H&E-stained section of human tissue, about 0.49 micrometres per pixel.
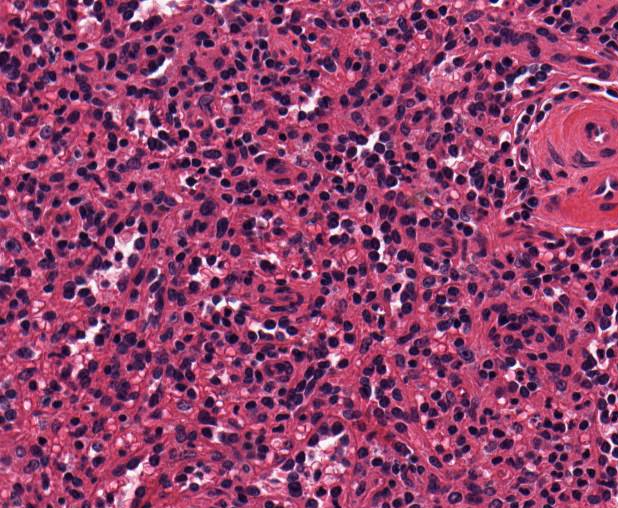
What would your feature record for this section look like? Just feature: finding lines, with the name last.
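Cells: densely packed diffuse sheet, no glands or follicles
Lymphocytes: many throughout, small round dark nuclei, scant cytoplasm
Between cells: ovoid to elongated nuclei, pink fibrillary background
Upper right: round, concentrically layered pink structure, slit-like central lumen
Name: spleen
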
